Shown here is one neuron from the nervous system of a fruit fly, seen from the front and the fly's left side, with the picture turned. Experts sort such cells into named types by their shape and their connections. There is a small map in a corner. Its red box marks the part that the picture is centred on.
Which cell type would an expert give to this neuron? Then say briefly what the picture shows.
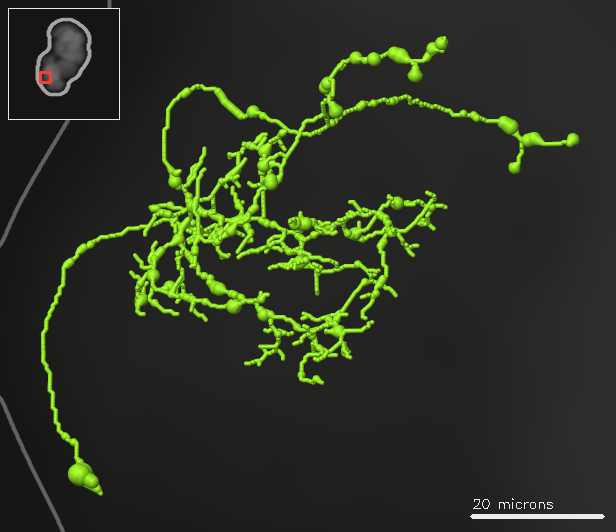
It is of cell type IN01B067. It is a nerve-cord intrinsic neuron. The cell body can be seen at the lower left of the picture. By the scale bar it is about 80 microns wide in this view. The picture shows dozens of branch ends.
